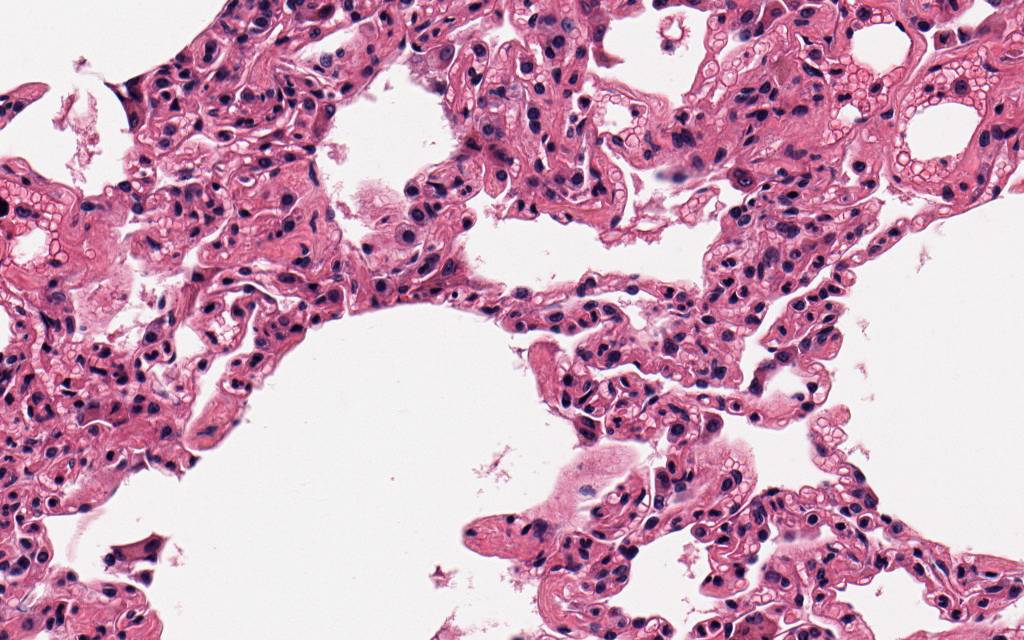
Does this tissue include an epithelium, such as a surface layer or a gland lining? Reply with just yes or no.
Yes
